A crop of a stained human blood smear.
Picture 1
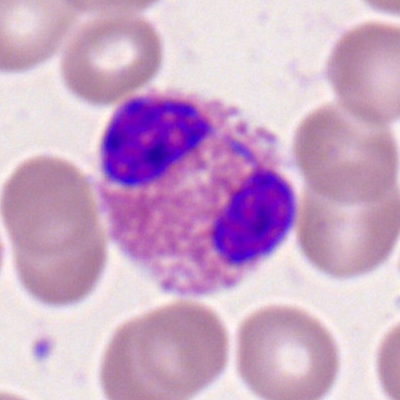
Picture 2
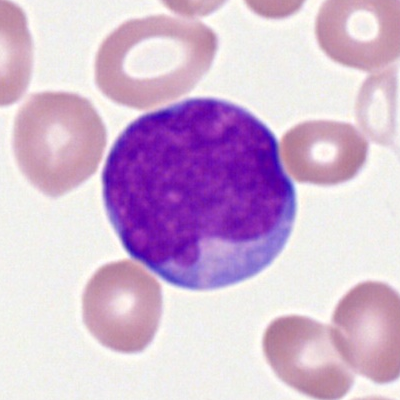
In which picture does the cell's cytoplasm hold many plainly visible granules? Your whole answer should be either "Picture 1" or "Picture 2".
Picture 1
